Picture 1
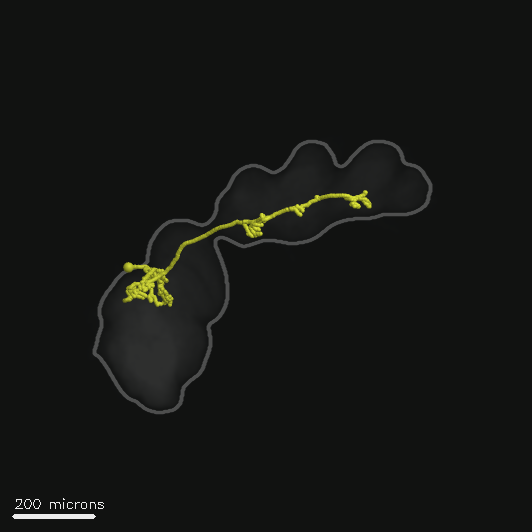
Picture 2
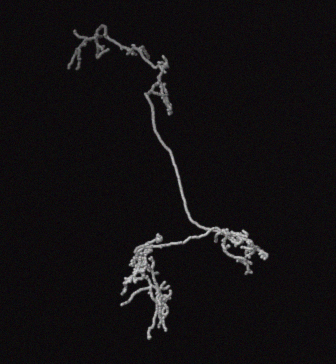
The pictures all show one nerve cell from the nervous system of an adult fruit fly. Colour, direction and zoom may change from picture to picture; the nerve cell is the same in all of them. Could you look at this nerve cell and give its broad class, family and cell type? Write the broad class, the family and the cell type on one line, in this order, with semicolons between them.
descending neuron; DNg; DNg107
